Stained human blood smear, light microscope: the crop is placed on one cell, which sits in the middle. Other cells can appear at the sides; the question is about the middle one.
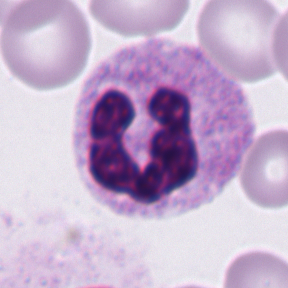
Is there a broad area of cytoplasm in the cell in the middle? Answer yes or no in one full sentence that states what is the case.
Yes, around the nucleus lies a broad area of cytoplasm.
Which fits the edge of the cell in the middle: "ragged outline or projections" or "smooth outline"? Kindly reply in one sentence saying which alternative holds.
In outline, this cell is smooth rather than rough.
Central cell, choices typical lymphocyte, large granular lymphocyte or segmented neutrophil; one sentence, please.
The cell at the middle of the frame should be recorded as a segmented neutrophil.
